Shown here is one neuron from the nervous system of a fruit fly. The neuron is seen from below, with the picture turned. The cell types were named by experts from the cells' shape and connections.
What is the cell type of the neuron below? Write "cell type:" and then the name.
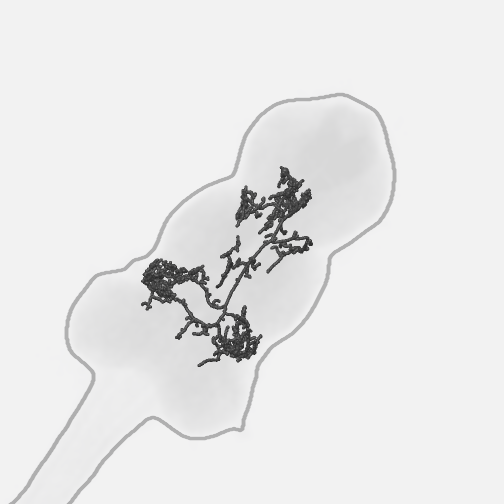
cell type: IN05B016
